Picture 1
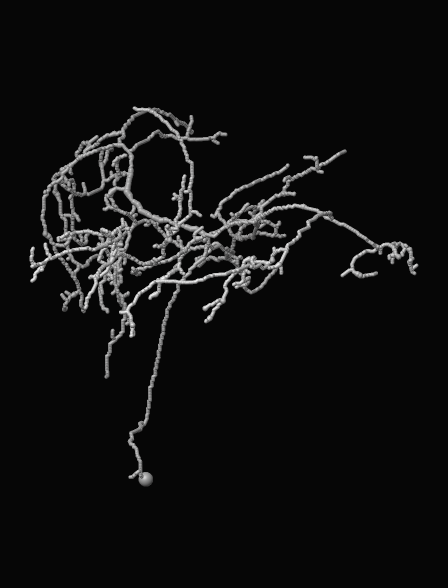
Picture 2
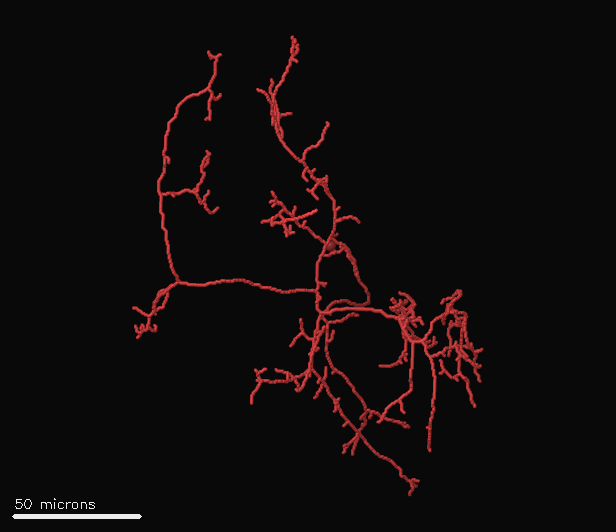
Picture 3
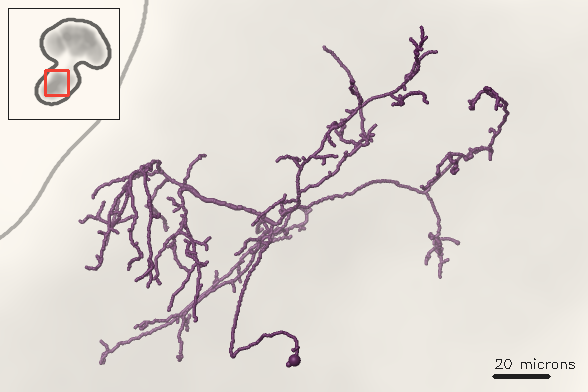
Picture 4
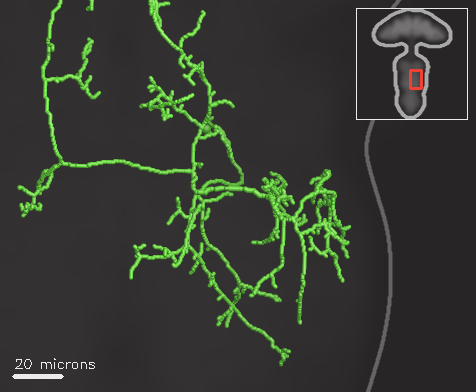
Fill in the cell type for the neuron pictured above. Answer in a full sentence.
The cell type is IN07B055.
